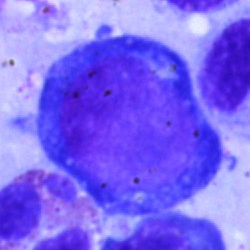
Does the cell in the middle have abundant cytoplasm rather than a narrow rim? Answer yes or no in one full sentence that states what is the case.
No, the nucleus fills most of this cell.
